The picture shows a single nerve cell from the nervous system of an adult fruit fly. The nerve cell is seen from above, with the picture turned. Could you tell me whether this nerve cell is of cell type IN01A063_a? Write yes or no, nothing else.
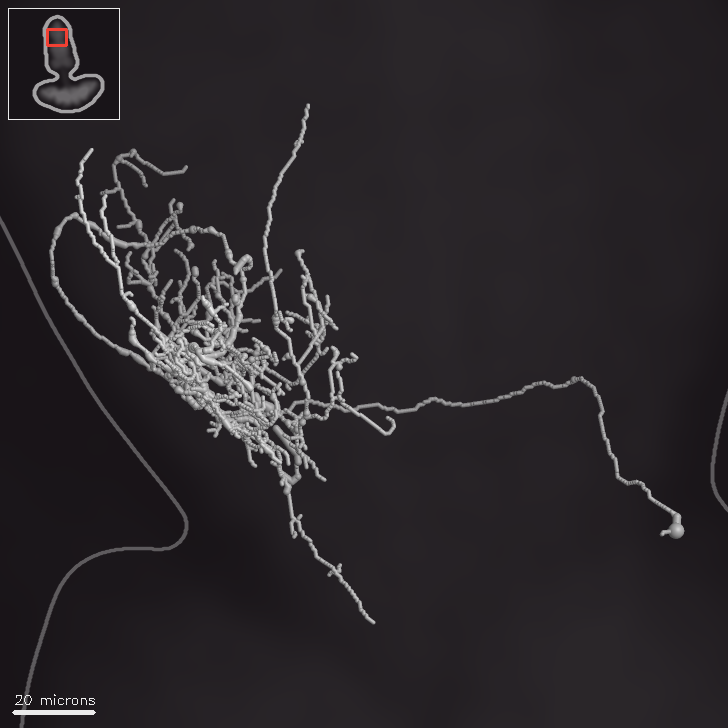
no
